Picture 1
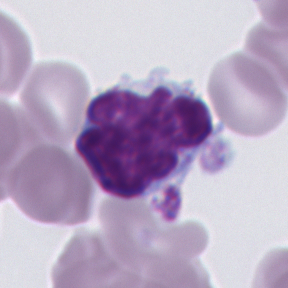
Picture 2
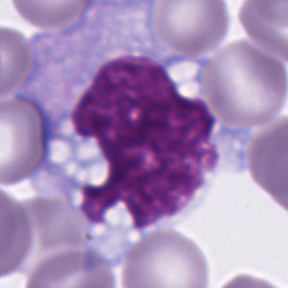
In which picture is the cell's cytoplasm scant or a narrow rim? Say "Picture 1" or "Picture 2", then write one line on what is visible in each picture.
Picture 1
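What picture 1 shows: The nucleus fills almost the whole cell.
What picture 2 shows: The cytoplasm is abundant and widest at the upper left of the nucleus.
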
